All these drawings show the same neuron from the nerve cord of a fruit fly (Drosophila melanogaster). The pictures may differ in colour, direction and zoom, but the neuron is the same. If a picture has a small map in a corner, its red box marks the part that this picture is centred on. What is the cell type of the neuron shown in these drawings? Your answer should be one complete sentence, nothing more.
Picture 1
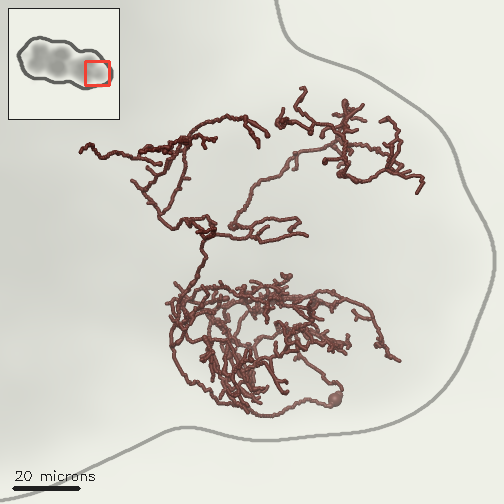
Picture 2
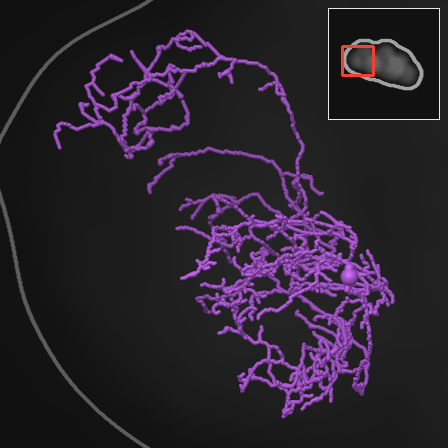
This neuron is a member of the IN14A020 cell type.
